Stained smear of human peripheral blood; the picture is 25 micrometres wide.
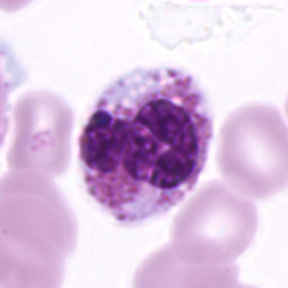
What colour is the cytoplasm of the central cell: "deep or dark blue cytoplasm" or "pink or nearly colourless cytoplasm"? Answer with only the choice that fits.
Pink or nearly colourless cytoplasm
